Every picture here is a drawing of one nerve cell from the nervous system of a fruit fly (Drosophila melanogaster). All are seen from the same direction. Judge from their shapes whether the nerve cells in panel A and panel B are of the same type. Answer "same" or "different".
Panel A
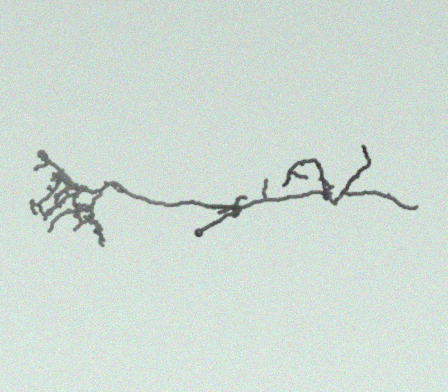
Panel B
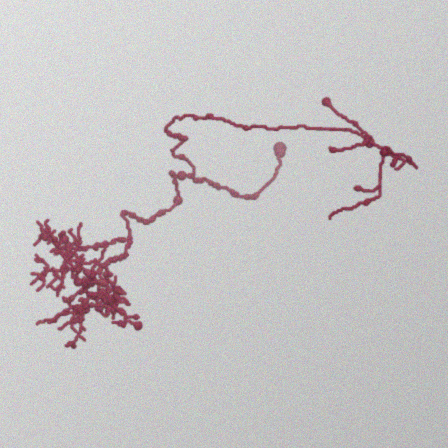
different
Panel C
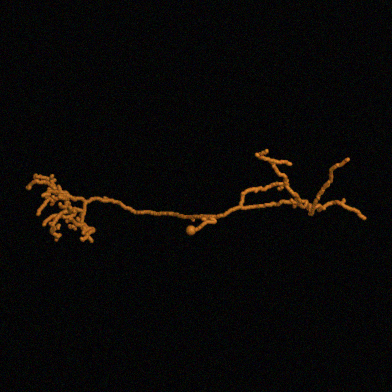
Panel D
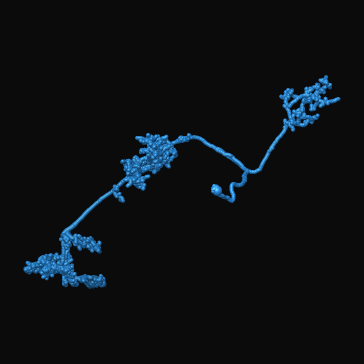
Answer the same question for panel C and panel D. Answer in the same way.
different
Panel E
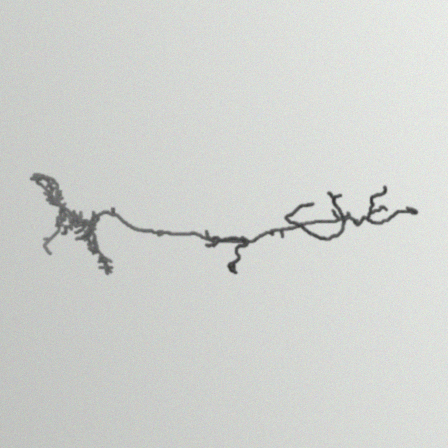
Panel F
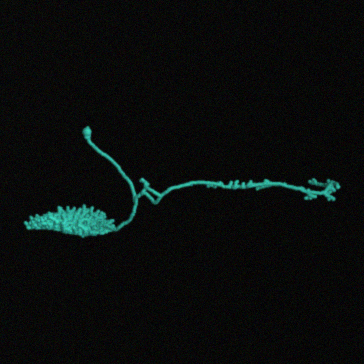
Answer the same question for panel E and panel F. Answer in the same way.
different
